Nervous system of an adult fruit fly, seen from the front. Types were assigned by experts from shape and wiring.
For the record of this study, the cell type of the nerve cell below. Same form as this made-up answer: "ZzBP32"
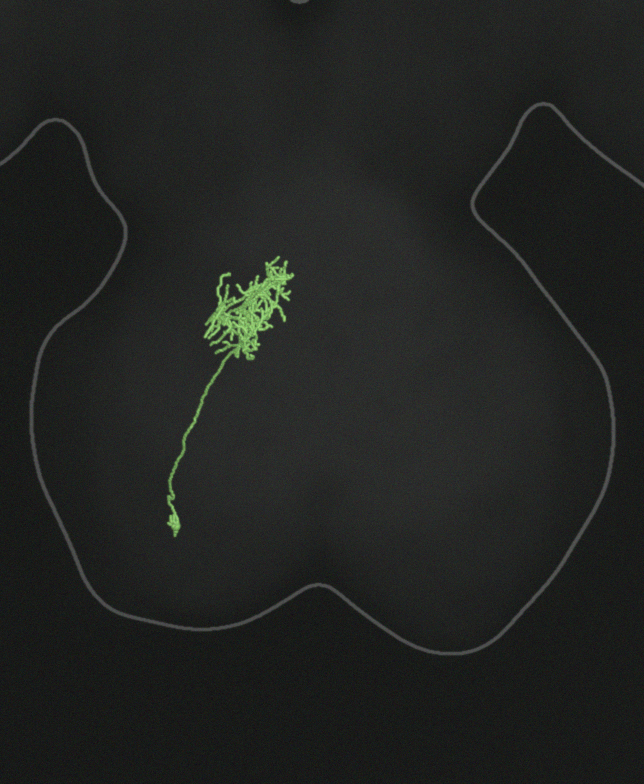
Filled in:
"IN16B059"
